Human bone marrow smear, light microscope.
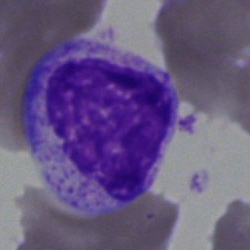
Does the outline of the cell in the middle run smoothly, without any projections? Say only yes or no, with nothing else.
Yes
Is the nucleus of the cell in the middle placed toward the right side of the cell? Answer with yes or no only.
Yes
